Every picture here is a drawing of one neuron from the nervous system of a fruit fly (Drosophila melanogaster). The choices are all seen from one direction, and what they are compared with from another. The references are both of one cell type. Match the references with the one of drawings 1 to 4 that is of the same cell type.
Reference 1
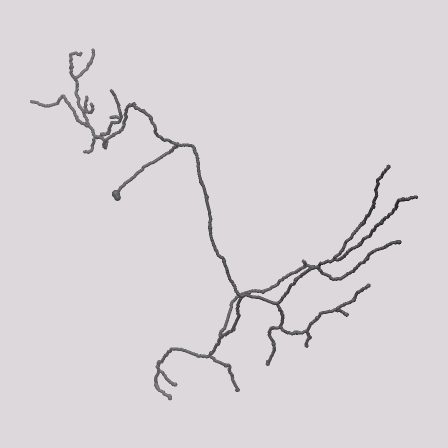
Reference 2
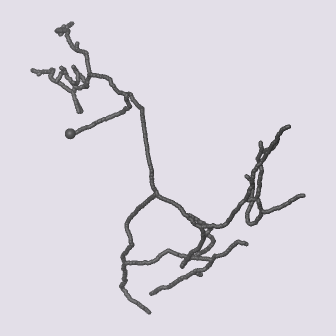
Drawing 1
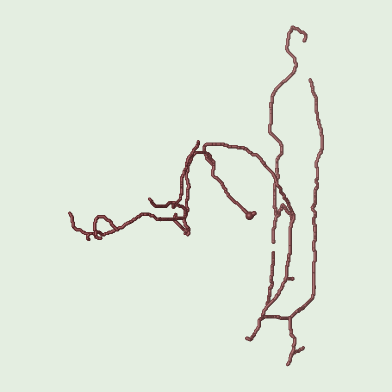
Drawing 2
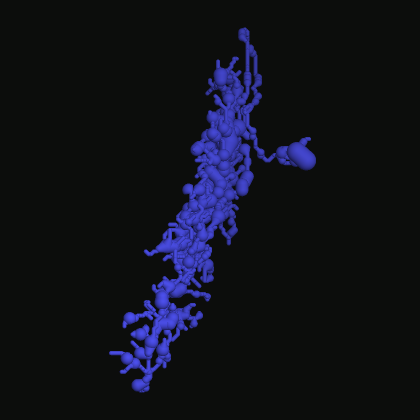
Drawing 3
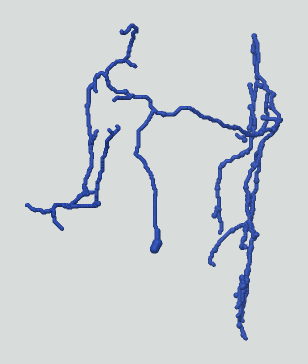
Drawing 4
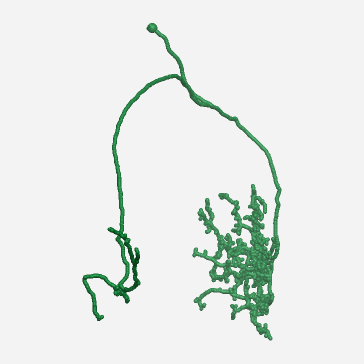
Drawing 1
